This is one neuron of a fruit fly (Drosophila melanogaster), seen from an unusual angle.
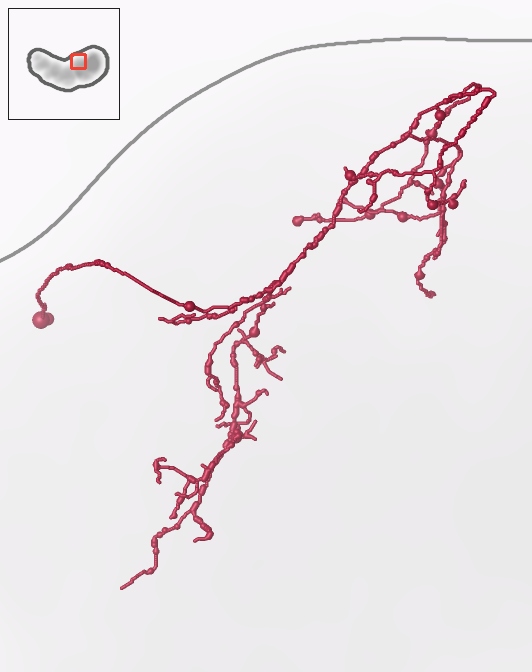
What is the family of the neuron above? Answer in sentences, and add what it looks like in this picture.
Its family is hemilineage SLPpl1. Its broad class is central-brain intrinsic neuron. The cell body can be seen on the left of the picture. The picture shows dozens of branch ends.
